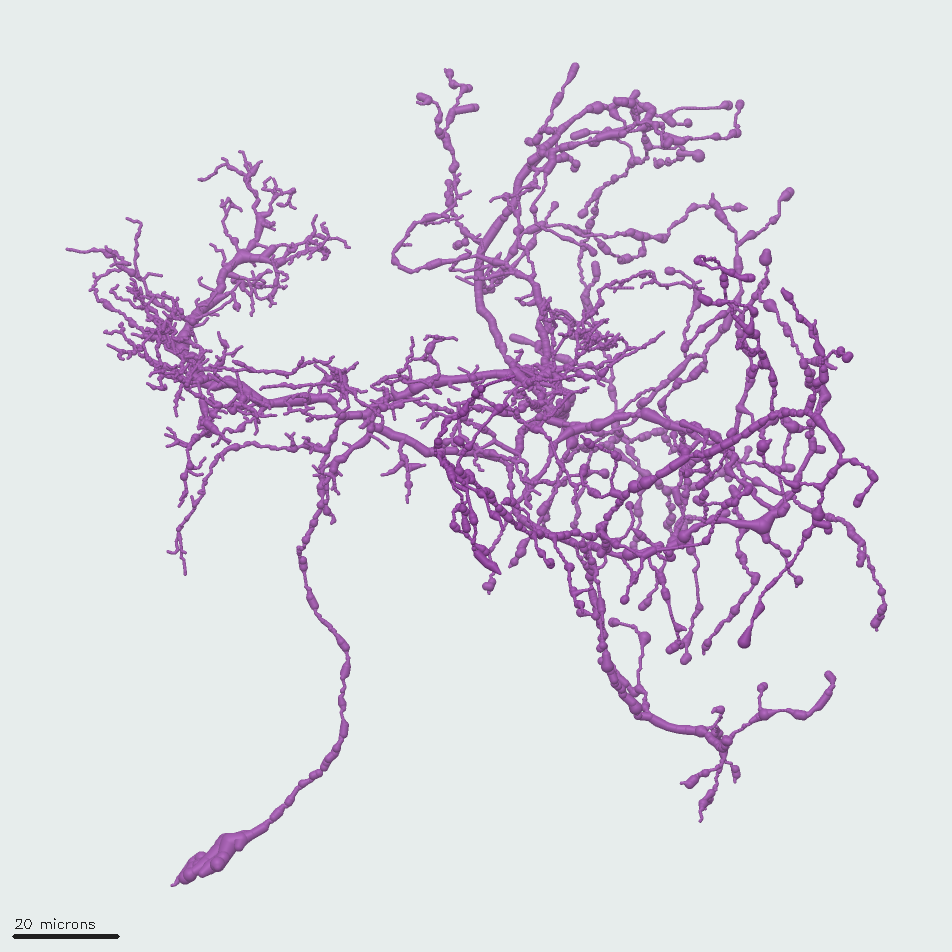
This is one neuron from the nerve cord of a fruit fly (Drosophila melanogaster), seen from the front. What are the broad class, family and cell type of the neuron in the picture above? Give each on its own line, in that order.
nerve-cord intrinsic neuron
hemilineage 12B
IN12B002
